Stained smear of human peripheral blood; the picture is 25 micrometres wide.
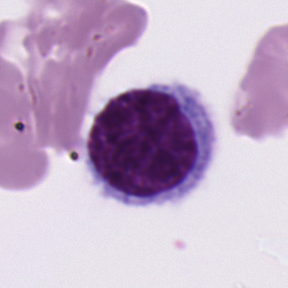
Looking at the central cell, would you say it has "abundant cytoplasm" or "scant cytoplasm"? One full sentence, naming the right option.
The cell's cytoplasm is limited to a narrow rim.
